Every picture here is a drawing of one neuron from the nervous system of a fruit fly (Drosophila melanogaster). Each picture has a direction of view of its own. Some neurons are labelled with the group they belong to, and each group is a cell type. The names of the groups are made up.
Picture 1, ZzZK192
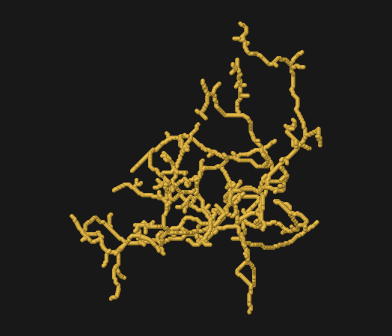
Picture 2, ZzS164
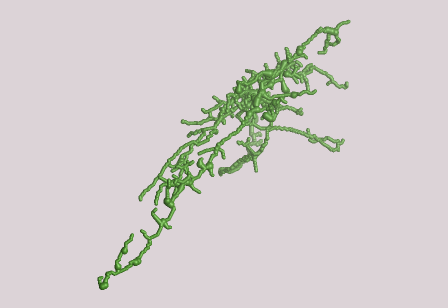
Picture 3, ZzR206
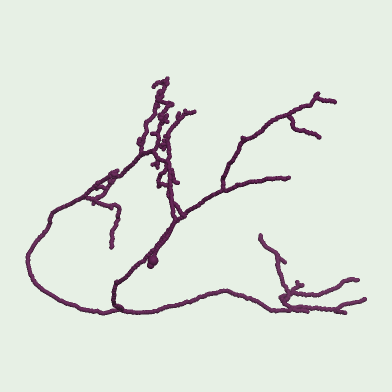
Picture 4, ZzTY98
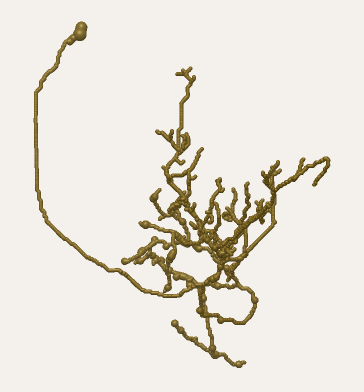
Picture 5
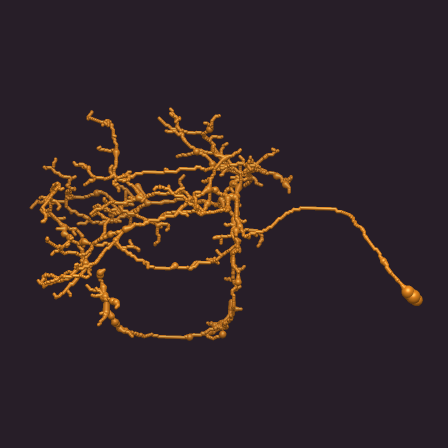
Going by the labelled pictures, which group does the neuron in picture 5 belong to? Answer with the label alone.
ZzZK192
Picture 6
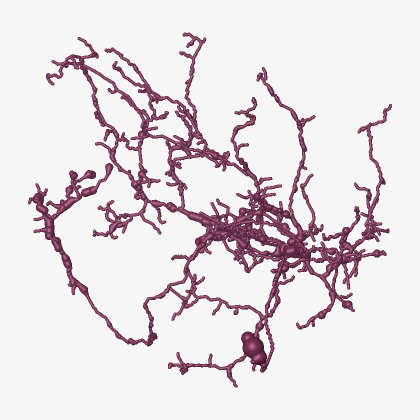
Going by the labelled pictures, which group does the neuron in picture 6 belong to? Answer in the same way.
ZzZK192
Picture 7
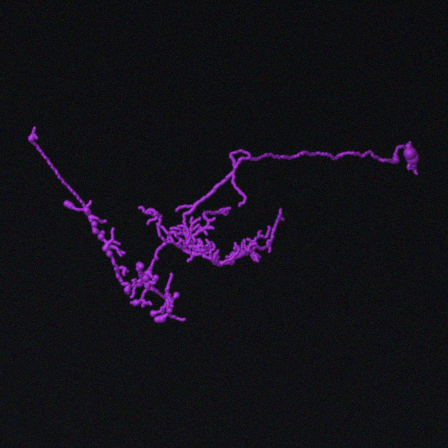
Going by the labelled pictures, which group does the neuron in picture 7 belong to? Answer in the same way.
ZzS164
